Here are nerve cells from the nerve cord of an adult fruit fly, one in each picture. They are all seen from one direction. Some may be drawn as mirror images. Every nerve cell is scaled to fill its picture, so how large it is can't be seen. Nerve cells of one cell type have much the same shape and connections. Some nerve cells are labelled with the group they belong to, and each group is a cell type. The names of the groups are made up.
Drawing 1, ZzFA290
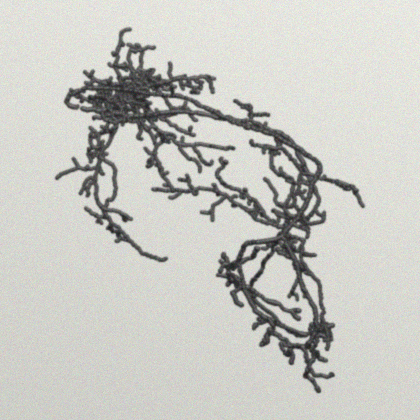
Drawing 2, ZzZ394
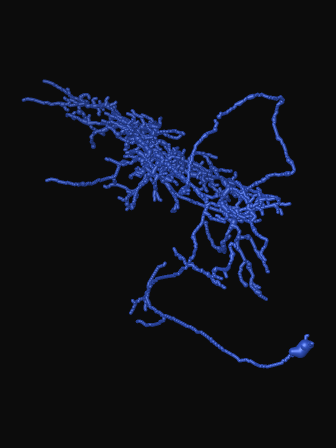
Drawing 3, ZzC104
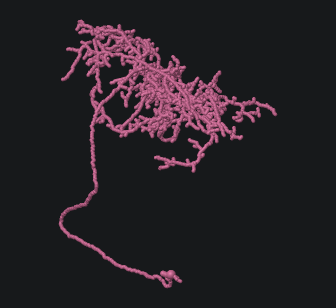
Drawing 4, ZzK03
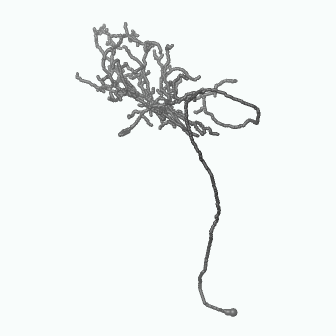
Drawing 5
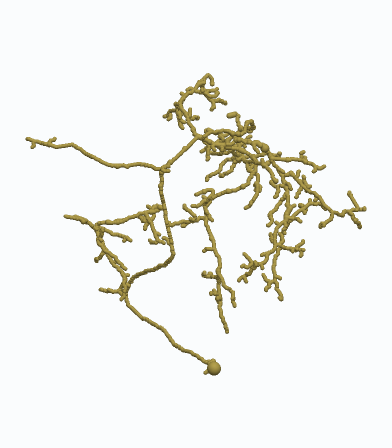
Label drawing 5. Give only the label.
ZzC104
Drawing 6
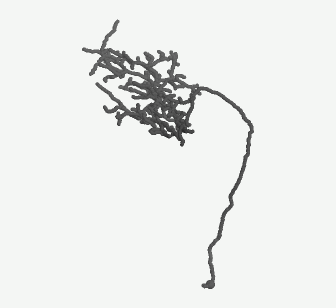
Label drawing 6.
ZzK03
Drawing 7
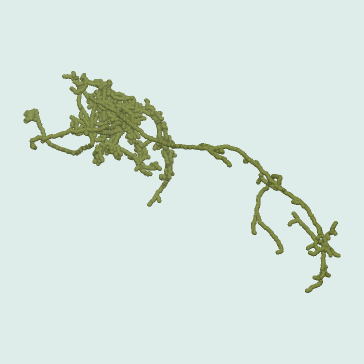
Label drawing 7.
ZzFA290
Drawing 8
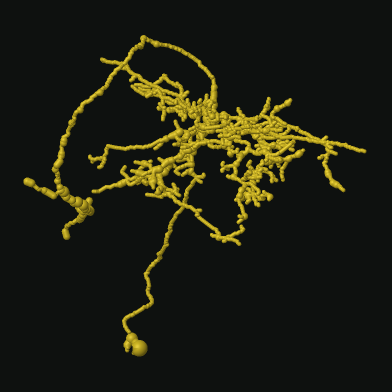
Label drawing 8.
ZzZ394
